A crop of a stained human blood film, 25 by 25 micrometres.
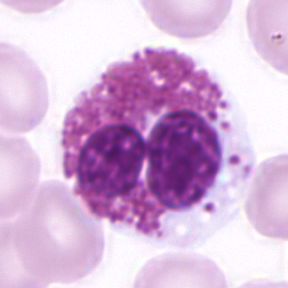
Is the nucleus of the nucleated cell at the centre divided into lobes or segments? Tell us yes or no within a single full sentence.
Yes, its nucleus consists of two or more distinct lobes.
